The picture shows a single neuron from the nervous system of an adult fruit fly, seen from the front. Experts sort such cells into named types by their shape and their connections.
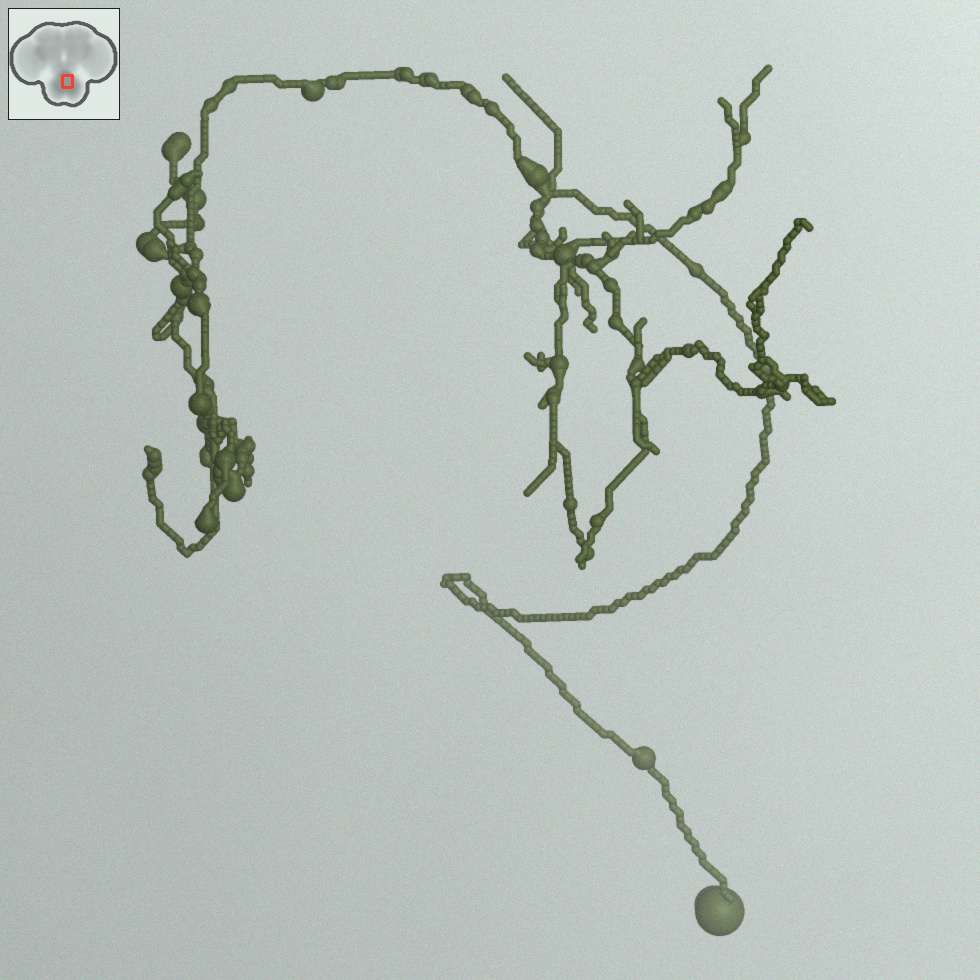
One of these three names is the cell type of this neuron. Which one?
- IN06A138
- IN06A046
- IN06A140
IN06A138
